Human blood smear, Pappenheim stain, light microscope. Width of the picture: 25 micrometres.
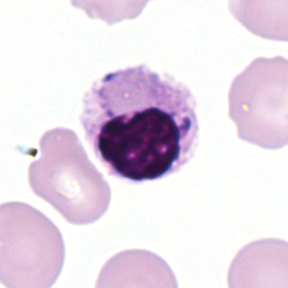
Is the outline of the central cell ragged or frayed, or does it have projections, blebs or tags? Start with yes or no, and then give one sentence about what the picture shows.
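Yes. The cell is roughly round with a faintly ragged, frayed margin.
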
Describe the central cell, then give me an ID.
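Chromatin dark purple, coarsely clumped. Broad crescent of pale pinkish-lilac cytoplasm above the nucleus. A few scattered dark purple granules in the cytoplasm. Normoblast.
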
